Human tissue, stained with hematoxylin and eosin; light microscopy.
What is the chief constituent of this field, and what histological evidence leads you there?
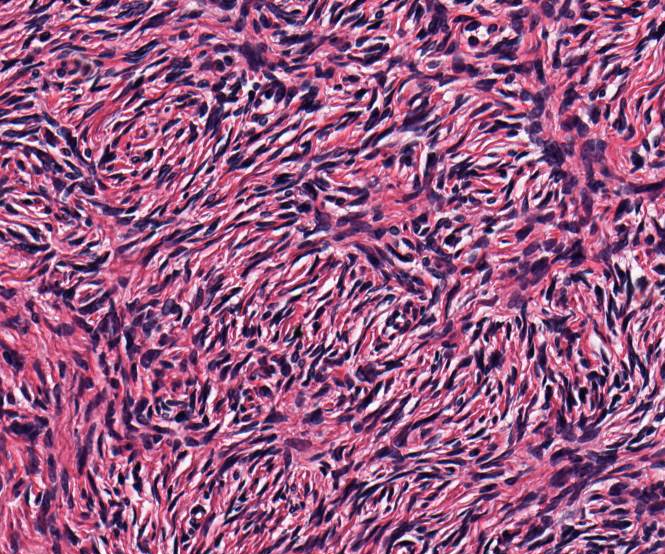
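Ovarian cortex. Spindle cells fill the field throughout, in short fascicles interlacing in varying directions; pink collagen fibres run between them. Upper left: the cells curve around each other into a whorl.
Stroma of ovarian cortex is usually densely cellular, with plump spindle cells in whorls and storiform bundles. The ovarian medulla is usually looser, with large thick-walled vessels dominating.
No epithelium or glands anywhere.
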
